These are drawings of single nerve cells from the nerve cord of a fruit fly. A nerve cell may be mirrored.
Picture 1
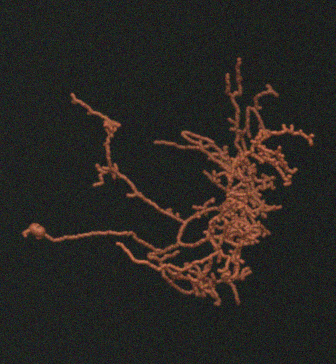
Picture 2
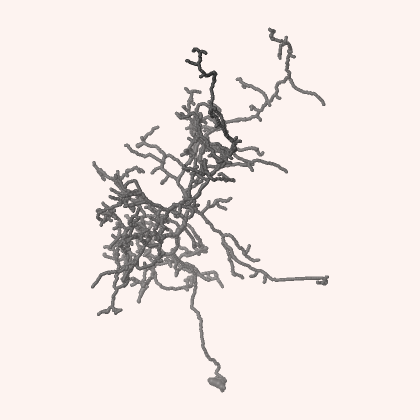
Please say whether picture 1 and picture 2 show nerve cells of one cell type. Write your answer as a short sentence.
They are of different cell types.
